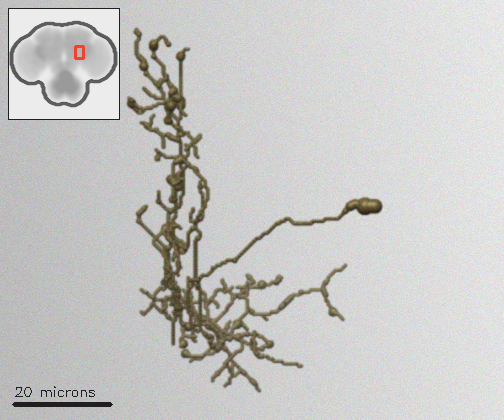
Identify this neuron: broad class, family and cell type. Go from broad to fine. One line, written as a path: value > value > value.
central-brain intrinsic neuron > hemilineage LALa1_posterior > CB1599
